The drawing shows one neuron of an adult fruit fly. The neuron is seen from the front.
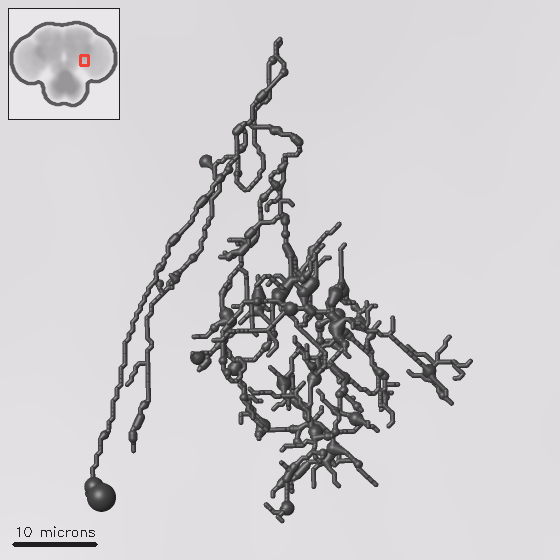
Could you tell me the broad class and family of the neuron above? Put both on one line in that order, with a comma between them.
optic-lobe intrinsic neuron, Li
